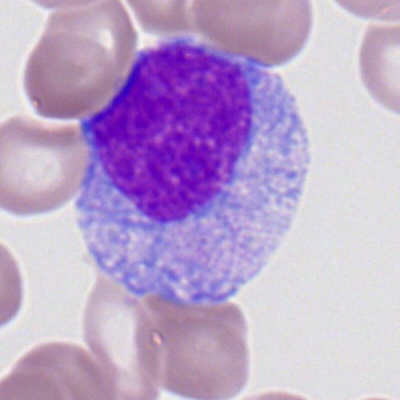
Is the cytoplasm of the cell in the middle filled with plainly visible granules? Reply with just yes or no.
Yes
